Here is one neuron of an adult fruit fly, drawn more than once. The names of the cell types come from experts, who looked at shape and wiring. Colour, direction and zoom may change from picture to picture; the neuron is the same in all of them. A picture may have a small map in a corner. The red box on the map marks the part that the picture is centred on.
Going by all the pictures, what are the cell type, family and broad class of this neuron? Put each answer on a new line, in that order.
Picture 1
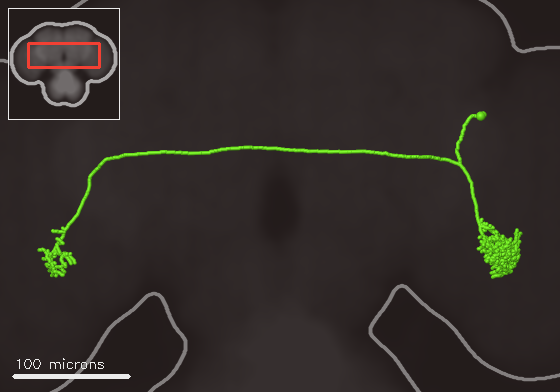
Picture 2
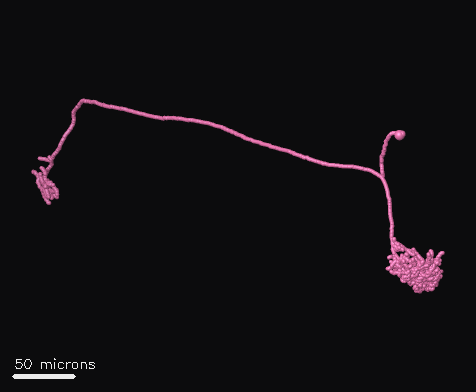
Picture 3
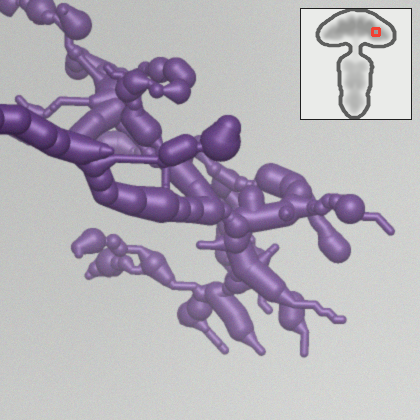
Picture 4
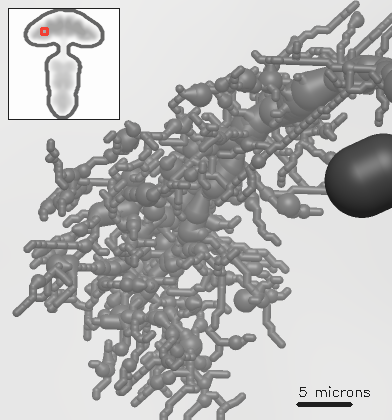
LC14a-1
hemilineage VPNp1_lateral
optic-lobe intrinsic neuron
